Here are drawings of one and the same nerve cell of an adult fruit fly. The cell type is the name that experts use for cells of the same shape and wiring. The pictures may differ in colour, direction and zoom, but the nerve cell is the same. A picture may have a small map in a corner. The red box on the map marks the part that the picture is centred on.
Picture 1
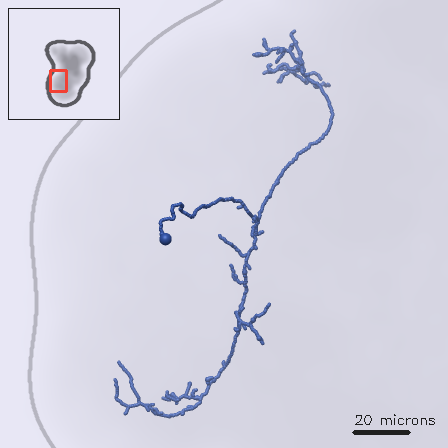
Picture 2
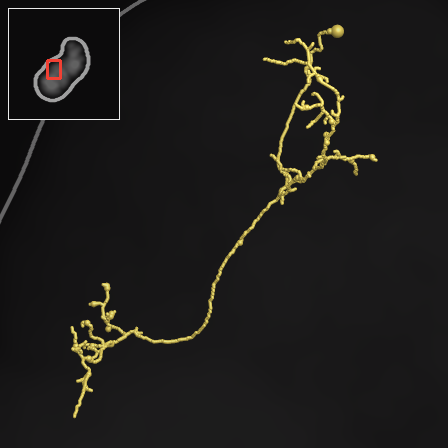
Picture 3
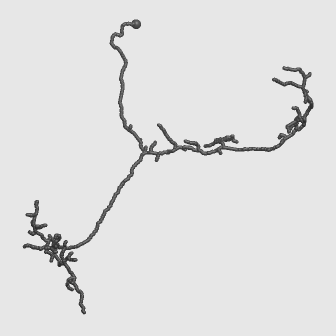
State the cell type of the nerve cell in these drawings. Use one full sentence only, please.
The cell type designation of this nerve cell is SMP268.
